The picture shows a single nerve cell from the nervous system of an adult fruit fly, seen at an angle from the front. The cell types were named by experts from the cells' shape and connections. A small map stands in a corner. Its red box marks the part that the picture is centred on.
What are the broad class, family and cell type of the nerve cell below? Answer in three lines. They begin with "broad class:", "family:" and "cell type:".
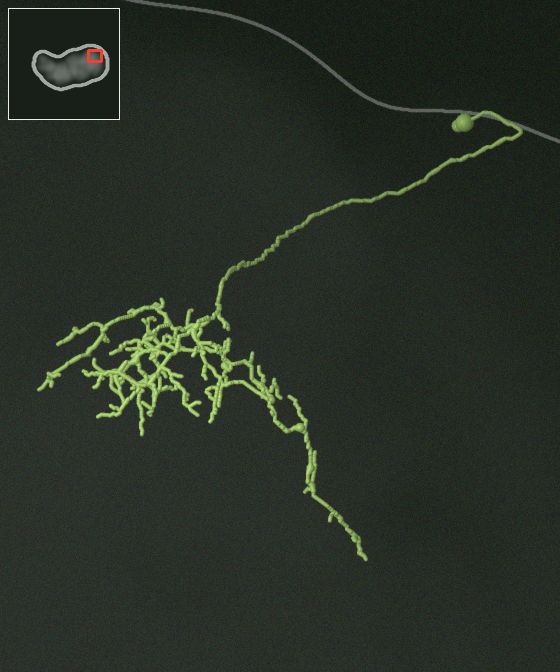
broad class: optic-lobe intrinsic neuron
family: Tm
cell type: Tm24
